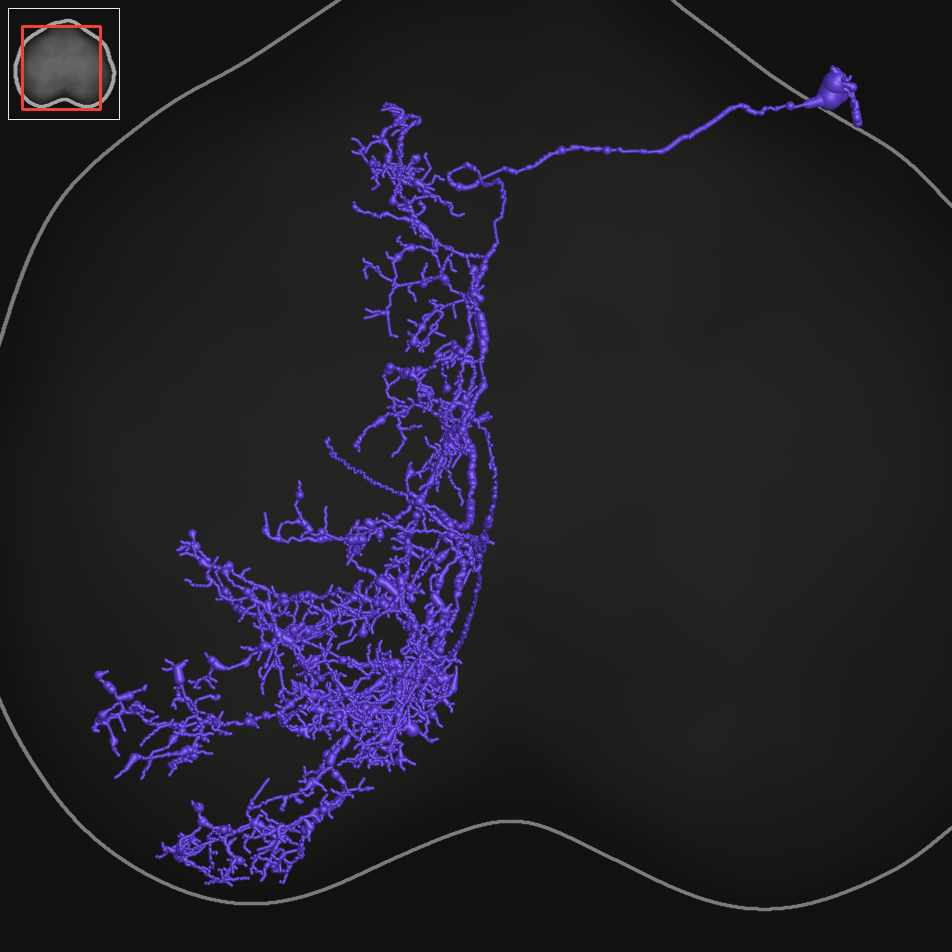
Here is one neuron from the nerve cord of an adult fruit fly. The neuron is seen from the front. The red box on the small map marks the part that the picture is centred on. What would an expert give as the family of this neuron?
hemilineage 09B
